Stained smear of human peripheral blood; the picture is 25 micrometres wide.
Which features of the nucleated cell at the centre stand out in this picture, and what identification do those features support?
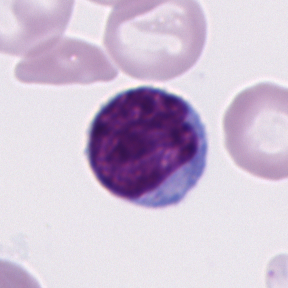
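The cytoplasm is pale blue, free of vacuoles, and widest at the lower right of the cell. In the nucleus, no distinct nucleolus stands out. It is a typical lymphocyte.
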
